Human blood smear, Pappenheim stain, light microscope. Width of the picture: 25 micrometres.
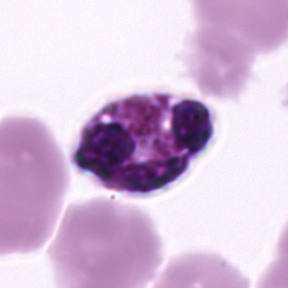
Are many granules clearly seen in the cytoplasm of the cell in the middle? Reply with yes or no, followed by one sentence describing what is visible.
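Yes. The cytoplasm between the lobes is filled with many small pinkish-purple granules.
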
